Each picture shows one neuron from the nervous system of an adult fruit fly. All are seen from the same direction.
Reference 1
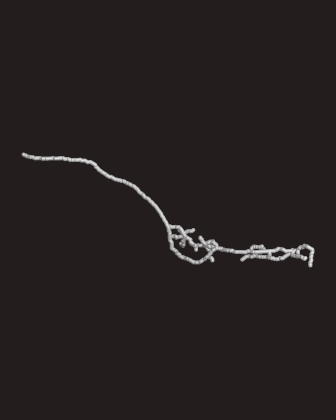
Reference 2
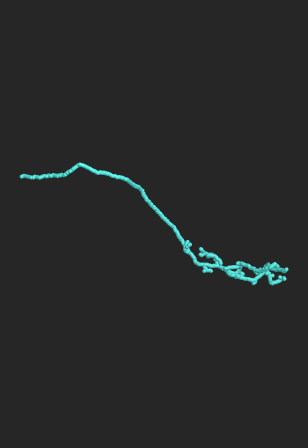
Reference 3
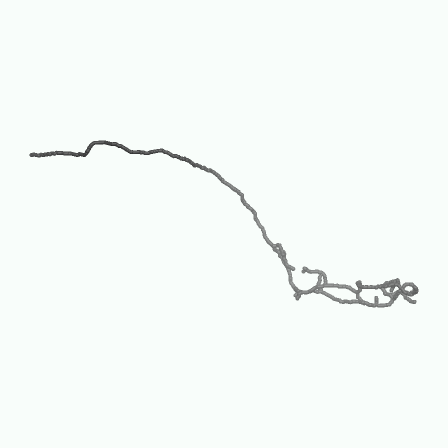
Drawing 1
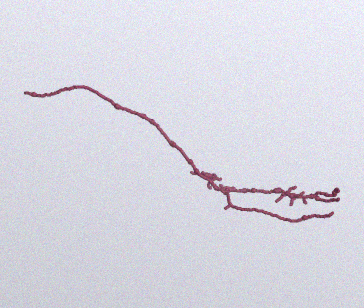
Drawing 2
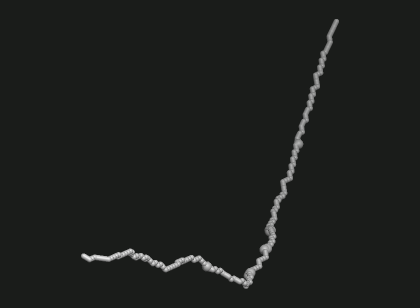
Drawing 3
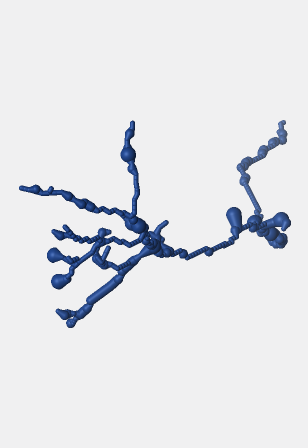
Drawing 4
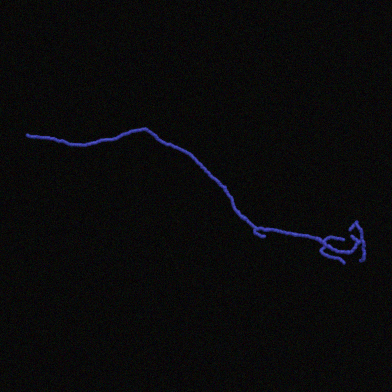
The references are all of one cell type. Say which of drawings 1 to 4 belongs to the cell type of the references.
Drawing 1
